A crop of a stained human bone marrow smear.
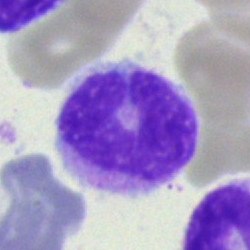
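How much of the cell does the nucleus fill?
Most; the thin rim of cytoplasm is widest below it.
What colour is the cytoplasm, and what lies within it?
Pale lilac-pink, holding fine pinkish-purple granules below the nucleus.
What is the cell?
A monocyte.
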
